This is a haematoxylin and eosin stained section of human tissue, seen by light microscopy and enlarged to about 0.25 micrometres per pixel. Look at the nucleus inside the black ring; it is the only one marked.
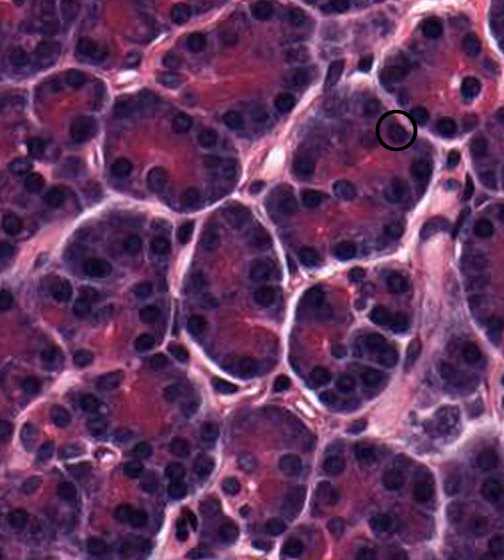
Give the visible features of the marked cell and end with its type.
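The nucleus is round and dark, about the same size as the other nuclei in the same cluster. The nucleus sits at the outer edge of its cluster, close to the thin pale band that borders the cluster. The cytoplasm is purplish pink, and its outline does not separate clearly from neighbouring cells. The cell is one of a rounded cluster of similar cells, with the clusters separated by thin pale strands of fibres. It is a pancreatic acinar cell.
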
